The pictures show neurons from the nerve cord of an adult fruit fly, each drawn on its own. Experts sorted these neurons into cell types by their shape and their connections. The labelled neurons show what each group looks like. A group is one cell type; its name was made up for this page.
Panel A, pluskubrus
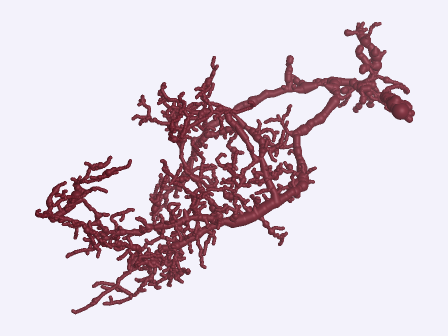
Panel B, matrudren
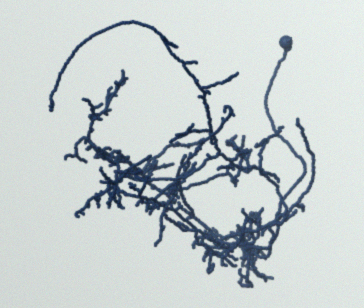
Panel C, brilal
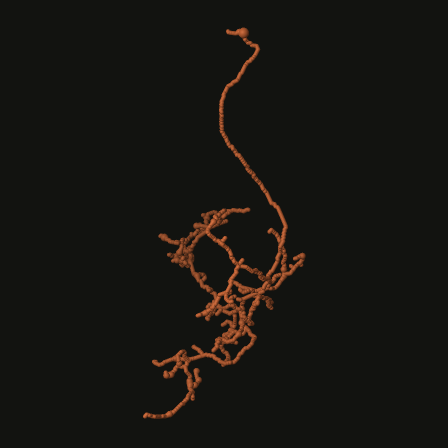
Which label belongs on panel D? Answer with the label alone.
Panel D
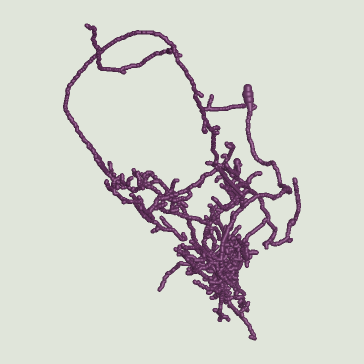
matrudren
